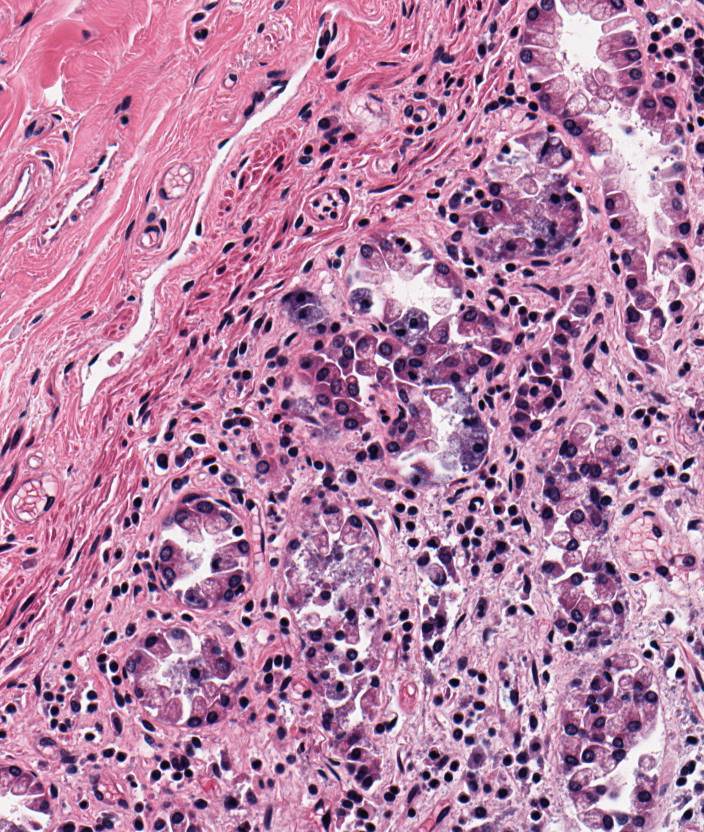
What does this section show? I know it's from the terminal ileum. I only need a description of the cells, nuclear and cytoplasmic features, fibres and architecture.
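Upper left: dense pink fibrous tissue. Remainder: glands in a cellular stroma. Upper right edge: lumen lined by tall columnar cells, apical cytoplasm pale and clear. Stroma between glands densely packed with small, round, dark nuclei. No fat cells anywhere in field.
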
